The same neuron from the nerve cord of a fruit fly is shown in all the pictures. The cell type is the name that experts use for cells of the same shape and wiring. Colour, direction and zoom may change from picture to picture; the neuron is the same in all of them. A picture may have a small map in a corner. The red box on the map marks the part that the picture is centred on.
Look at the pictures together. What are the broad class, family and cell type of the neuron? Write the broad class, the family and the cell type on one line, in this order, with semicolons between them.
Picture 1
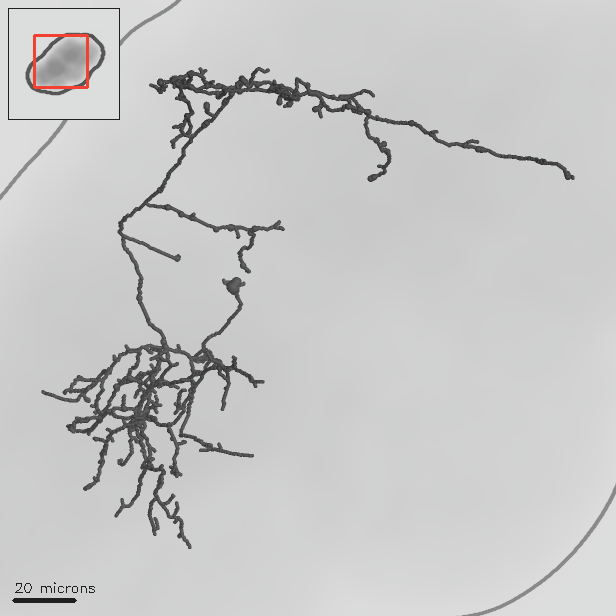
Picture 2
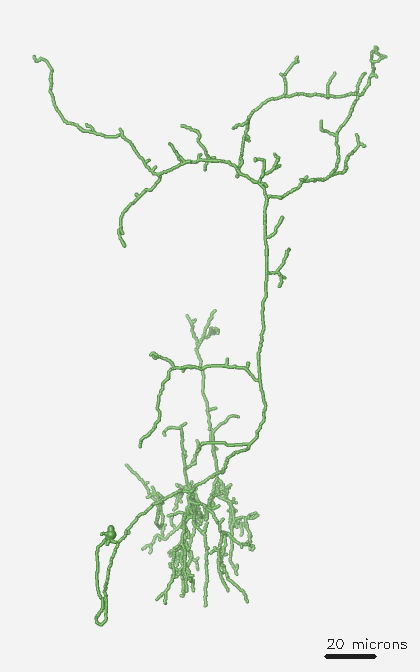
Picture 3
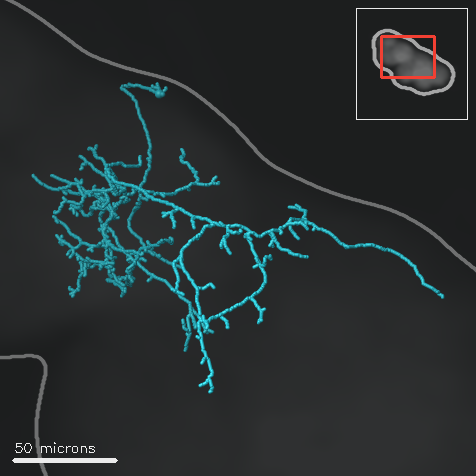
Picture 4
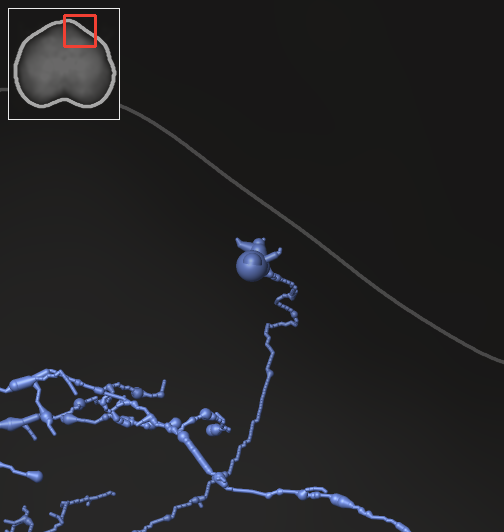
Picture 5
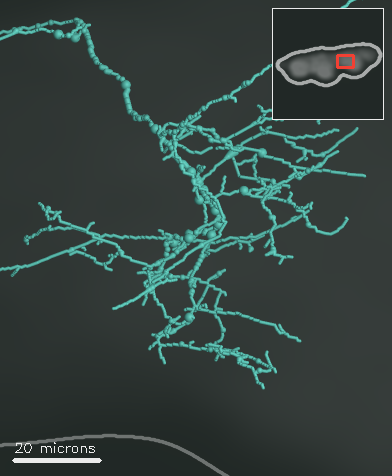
nerve-cord intrinsic neuron; hemilineage 18B; IN18B042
